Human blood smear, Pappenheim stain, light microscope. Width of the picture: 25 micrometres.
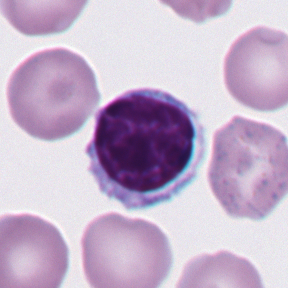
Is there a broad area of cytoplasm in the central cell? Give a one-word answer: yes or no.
No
